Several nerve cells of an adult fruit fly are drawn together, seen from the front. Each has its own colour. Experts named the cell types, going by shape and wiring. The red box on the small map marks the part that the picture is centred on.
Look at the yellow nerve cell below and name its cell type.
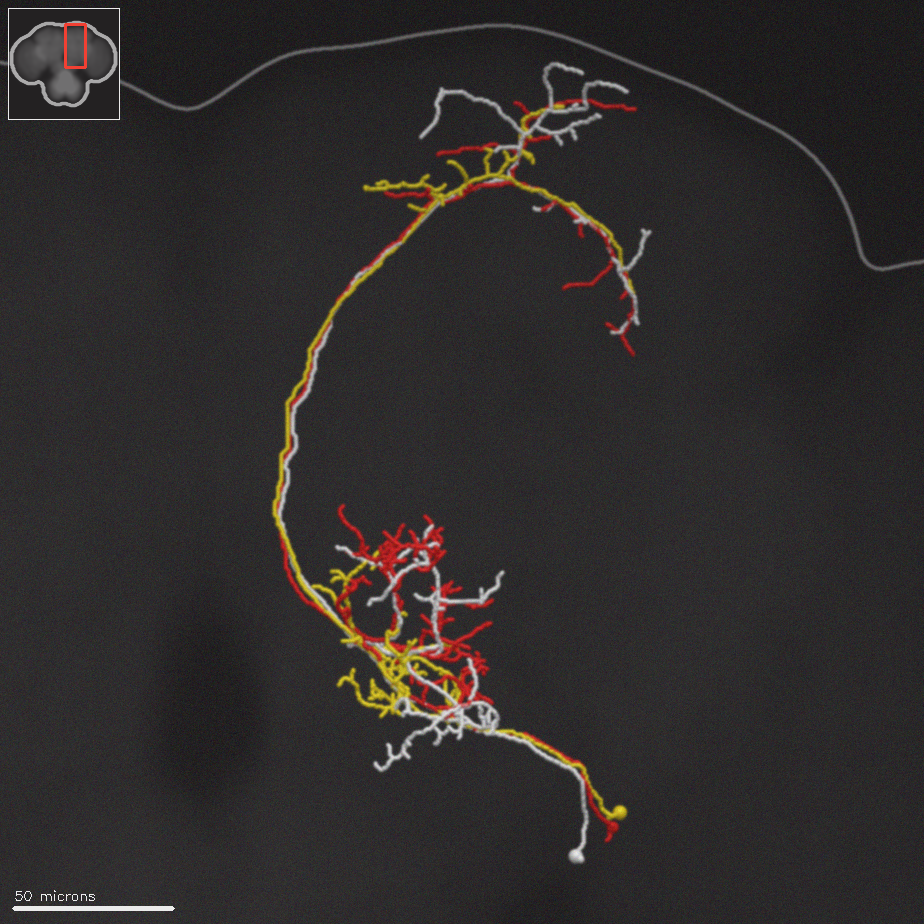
VP1l+_lvPN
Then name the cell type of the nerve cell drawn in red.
M_lvPNm35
